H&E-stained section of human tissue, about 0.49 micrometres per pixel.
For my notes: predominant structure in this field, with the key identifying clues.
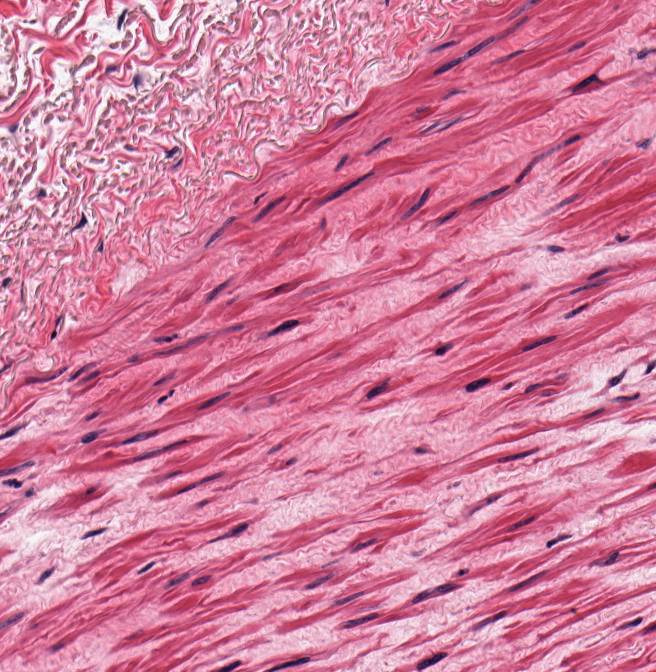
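Tunica media of an artery. One: parallel smooth muscle fascicles fill most of the field, with loose fibrous tissue in the upper left corner. Two: dark purple, elongated, cigar-shaped nuclei lie along the cells' long axis. Three: deep pink cytoplasm without cross-striations, with paler pink wavy fibre bands between bundles.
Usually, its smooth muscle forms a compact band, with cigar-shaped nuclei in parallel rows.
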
